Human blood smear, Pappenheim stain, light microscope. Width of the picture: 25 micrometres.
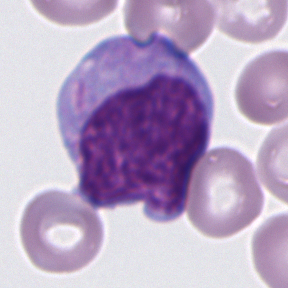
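Atypical promyelocyte in a stained smear of human peripheral blood. The cell outline is broadly rounded, with a small notch at the top edge, and the cell measures about 17 by 14 micrometres. Its nucleus lies toward the lower right of the cell and fills about 60% of the cell's area. The chromatin is dark purple and coarsely clumped, with paler streaks between the clumps. Pale greyish-blue cytoplasm forms a crescent on the upper left side of the nucleus. No clear vacuoles are visible in the cytoplasm.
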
